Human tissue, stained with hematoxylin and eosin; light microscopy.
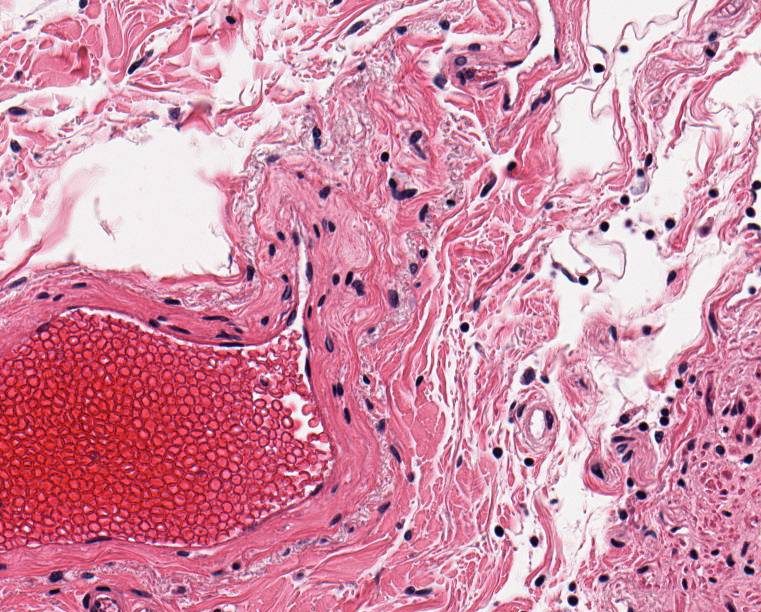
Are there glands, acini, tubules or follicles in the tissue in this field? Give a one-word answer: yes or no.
No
